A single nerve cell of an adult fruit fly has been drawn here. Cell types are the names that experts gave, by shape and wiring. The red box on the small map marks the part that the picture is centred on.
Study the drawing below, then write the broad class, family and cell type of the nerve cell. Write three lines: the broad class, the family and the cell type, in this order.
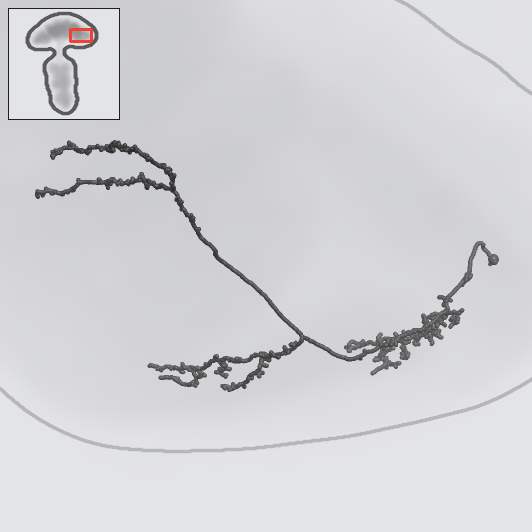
optic-lobe intrinsic neuron
TmY
TmY9a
